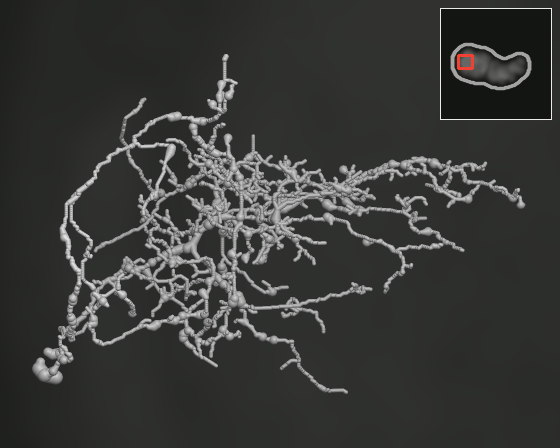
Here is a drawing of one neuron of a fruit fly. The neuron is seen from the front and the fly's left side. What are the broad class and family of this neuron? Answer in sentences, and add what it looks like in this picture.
Its broad class is central-brain intrinsic neuron. Its family is hemilineage VLPa1_lateral. Its cell body lies at the lower left of the picture. More than a hundred branch ends can be seen.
